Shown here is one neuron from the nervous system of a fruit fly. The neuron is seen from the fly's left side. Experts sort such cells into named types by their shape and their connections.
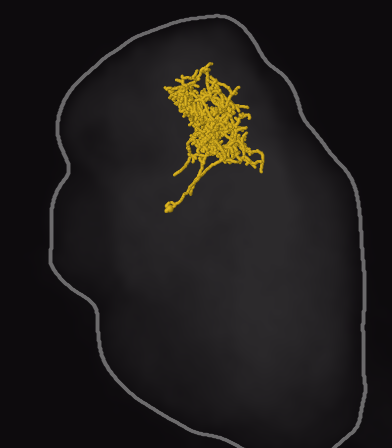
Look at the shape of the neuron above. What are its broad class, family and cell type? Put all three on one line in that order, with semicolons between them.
central-brain intrinsic neuron; LHAV; LHAV2p1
